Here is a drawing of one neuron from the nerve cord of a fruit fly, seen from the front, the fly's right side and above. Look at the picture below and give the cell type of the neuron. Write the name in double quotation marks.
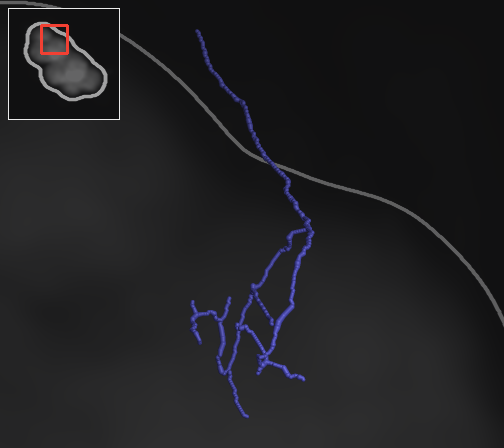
"SNxx15"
